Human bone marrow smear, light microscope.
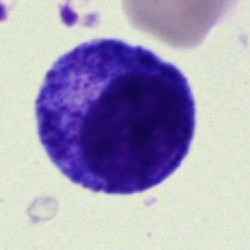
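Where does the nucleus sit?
Toward the right side of the cell, its chromatin dark purple and dense.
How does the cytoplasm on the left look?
It stains a deep blue-purple, with purplish granules scattered through it.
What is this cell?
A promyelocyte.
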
